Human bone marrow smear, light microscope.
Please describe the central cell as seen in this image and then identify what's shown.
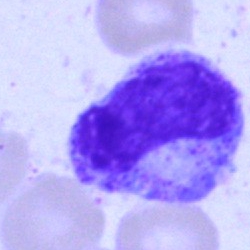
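You'll notice the nucleus is kidney-shaped, with its indentation turned toward the lower right. It occupies the upper and left part of the cell, leaving the cytoplasm mostly to the lower right. Its chromatin is dark purple and blotchy, with denser clumps among paler areas. There are no nucleoli to be seen. This one's a metamyelocyte.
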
